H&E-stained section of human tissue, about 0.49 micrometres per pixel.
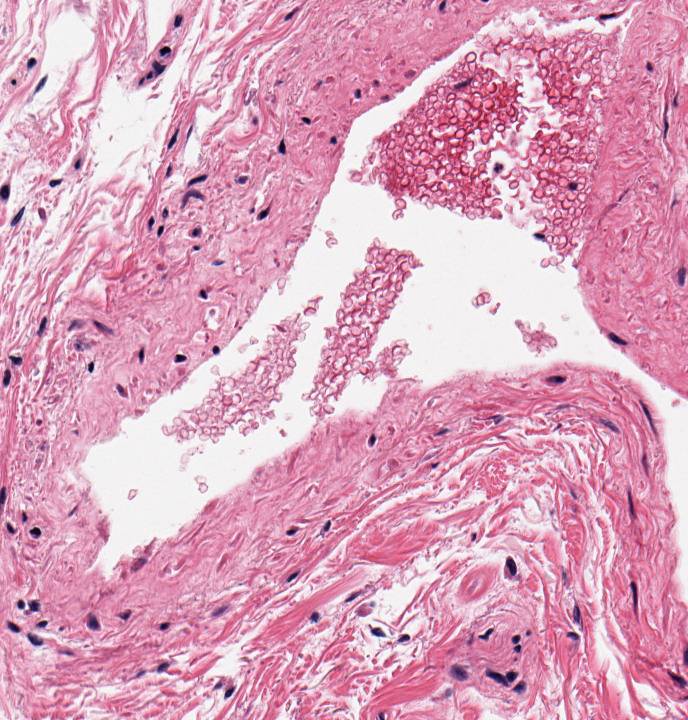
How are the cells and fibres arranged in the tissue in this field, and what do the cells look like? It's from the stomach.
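Many red blood cells in this field show pale centres. Beneath the space, collagen fibres run roughly parallel to its edge. Stromal nuclei are scattered, small, dark and spindle-shaped, and the stroma is sparsely cellular throughout.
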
